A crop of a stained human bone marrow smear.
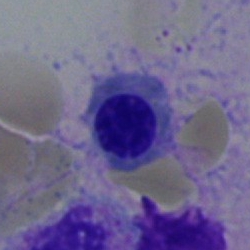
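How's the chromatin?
Dense and dark purple, with coarse clumps.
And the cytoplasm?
Blue, with its rim widest above the nucleus.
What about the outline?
Irregular rather than smoothly round.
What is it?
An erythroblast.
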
